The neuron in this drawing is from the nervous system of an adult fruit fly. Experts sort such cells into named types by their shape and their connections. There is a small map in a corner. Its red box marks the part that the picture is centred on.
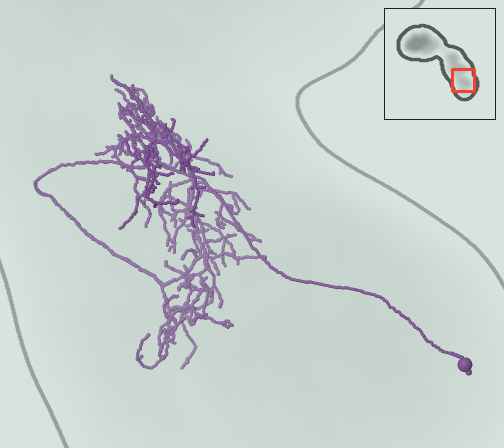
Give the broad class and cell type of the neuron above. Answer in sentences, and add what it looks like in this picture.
Its broad class is nerve-cord intrinsic neuron. Its cell type is INXXX140. Its cell body lies at the lower right of the picture. The picture shows dozens of branch ends.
